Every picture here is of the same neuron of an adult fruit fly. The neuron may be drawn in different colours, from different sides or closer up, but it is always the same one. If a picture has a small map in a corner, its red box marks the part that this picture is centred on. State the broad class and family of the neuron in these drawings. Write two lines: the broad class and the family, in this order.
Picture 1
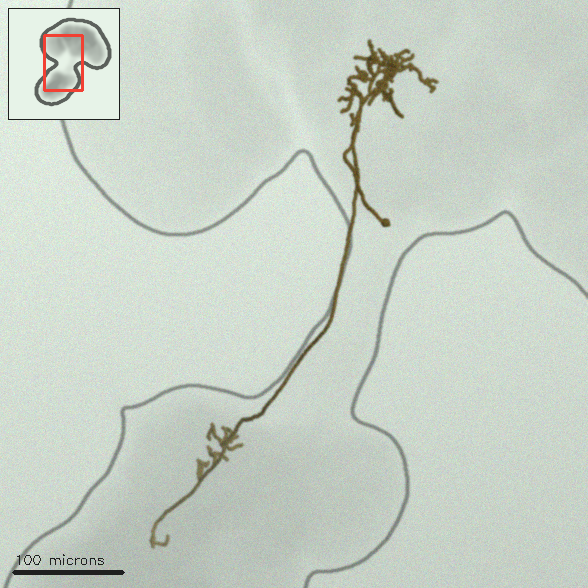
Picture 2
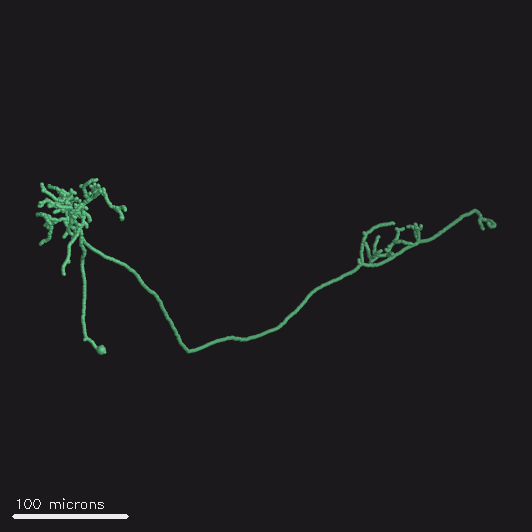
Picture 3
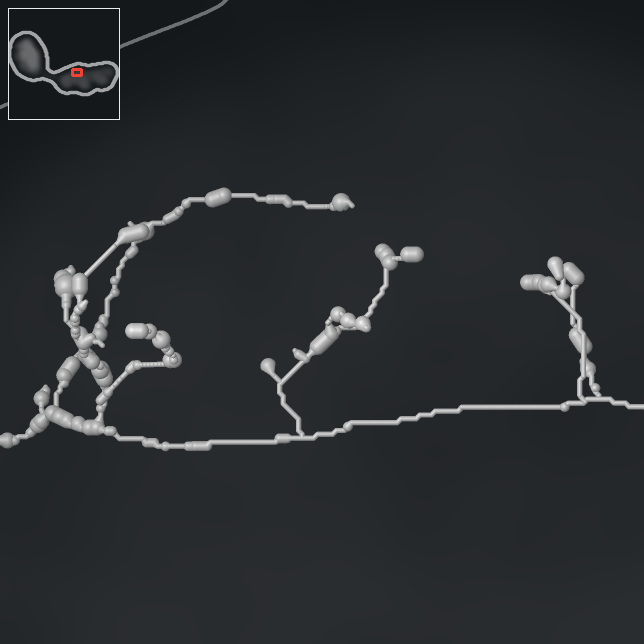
descending neuron
hemilineage LB12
